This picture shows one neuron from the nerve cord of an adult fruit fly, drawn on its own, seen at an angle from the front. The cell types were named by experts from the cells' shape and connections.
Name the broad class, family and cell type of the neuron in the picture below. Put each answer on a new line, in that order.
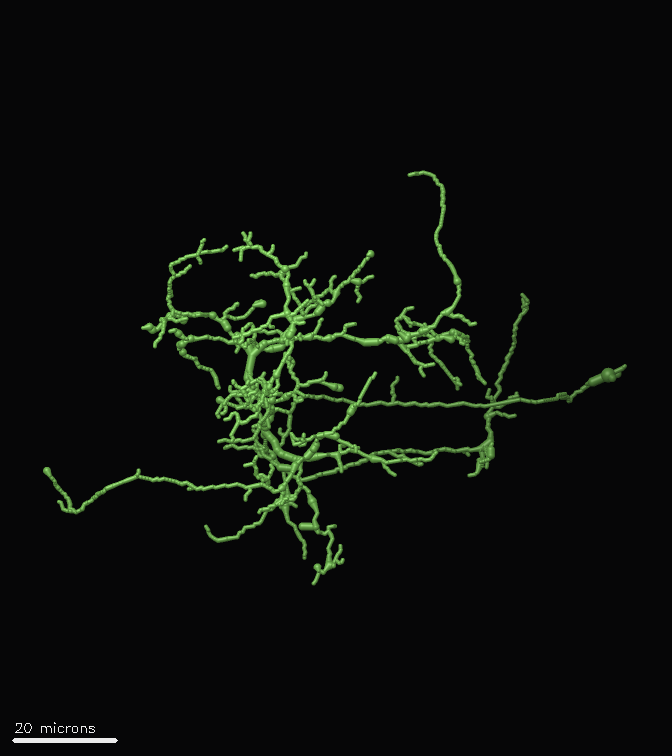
nerve-cord intrinsic neuron
hemilineage 20A.22A
IN20A.22A018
